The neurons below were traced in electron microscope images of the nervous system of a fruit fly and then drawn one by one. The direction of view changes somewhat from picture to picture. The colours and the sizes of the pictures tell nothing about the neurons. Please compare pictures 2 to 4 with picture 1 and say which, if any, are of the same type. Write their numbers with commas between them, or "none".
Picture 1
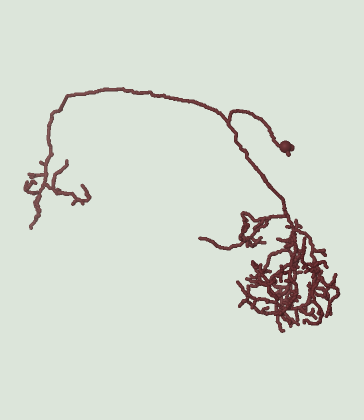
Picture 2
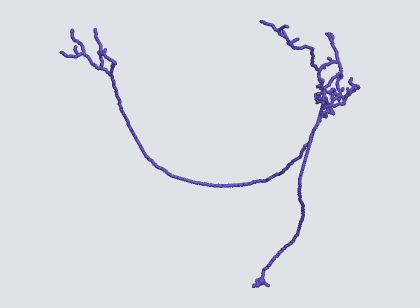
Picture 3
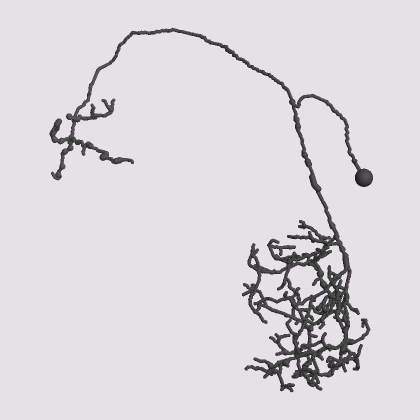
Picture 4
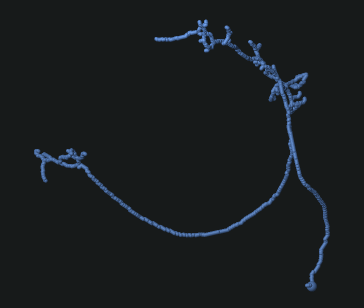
3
